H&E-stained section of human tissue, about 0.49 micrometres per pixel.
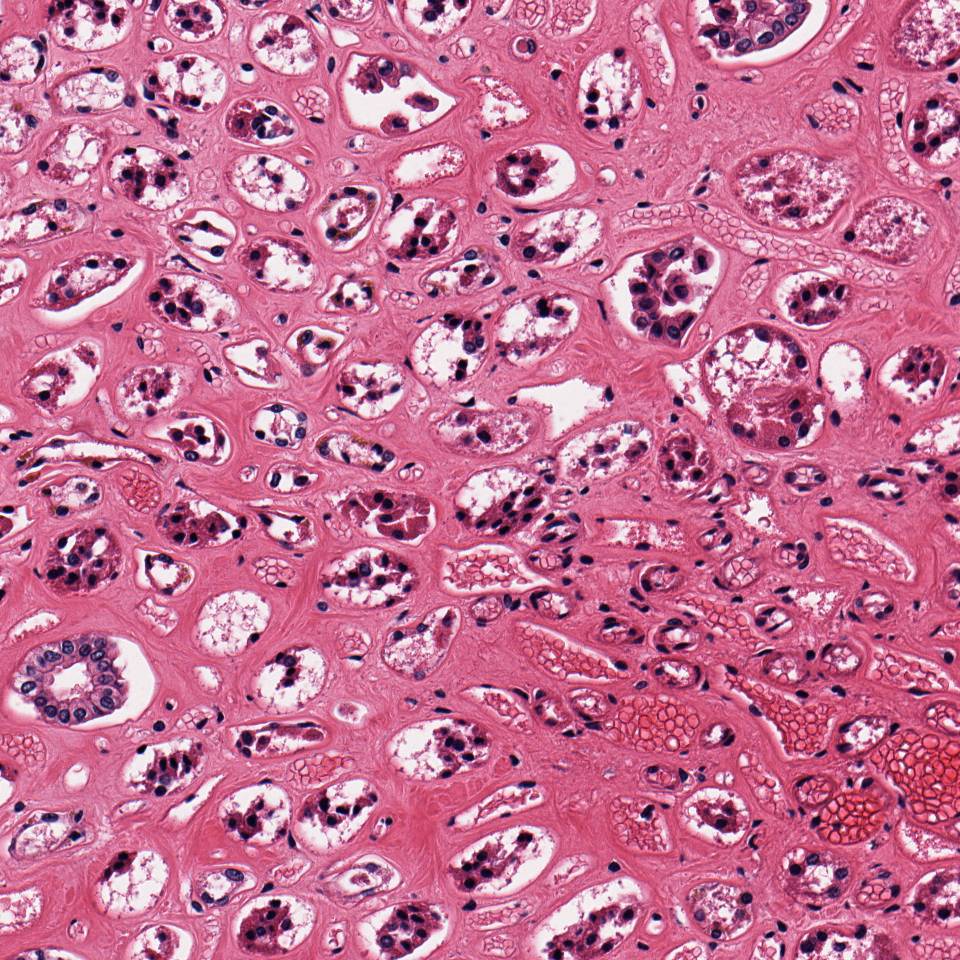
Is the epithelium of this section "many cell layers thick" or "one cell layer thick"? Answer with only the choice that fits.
One cell layer thick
